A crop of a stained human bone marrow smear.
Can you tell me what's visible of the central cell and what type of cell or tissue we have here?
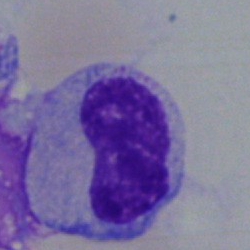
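Bean-shaped, the nucleus has its indentation on the left side and lies toward the right side of the cell. Its chromatin is dark purple and dense, with a few small paler patches. The cytoplasm is abundant and pale grey-blue. This is a band neutrophil.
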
